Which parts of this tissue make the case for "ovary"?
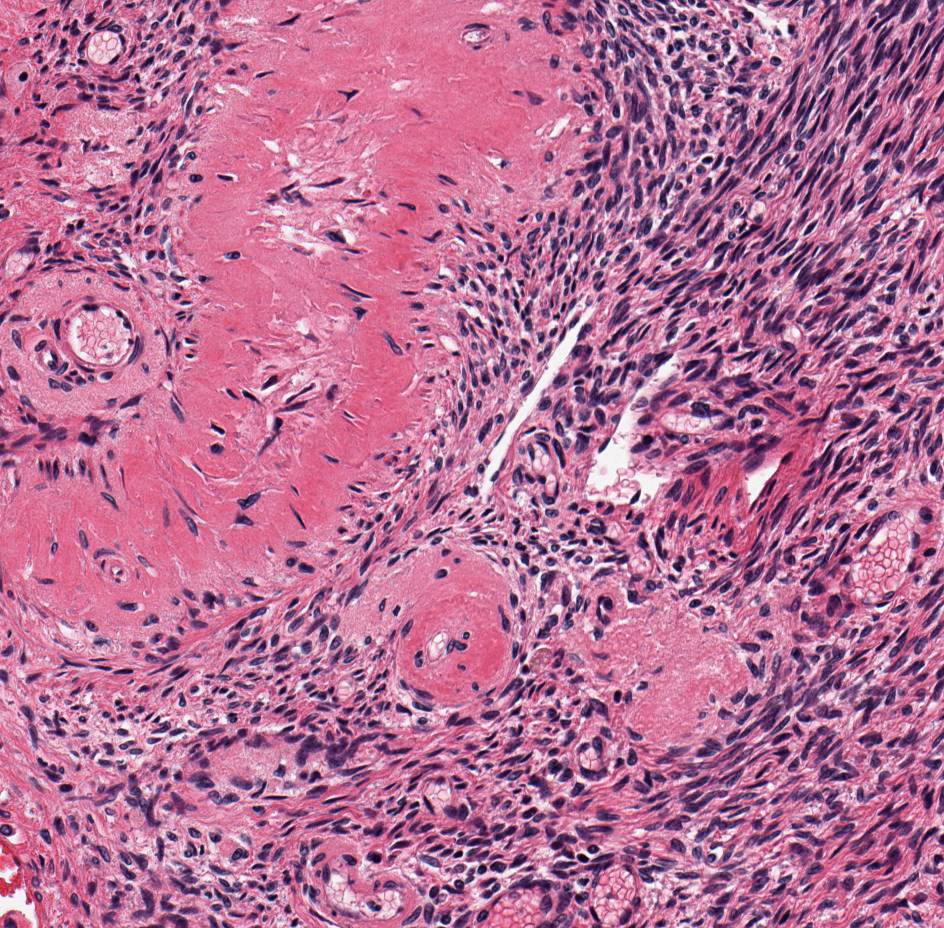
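Fitting the name, the right side and bottom of this ovary are densely cellular: closely packed spindle to ovoid cells with dark elongated nuclei and scant cytoplasm.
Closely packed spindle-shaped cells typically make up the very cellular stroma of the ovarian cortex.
Not fitting: no epithelium appears anywhere in the field.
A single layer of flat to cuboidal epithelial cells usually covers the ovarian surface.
A broad paucicellular pink zone lies at upper left, and many small thick-walled vessels with concentric walls are scattered about.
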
